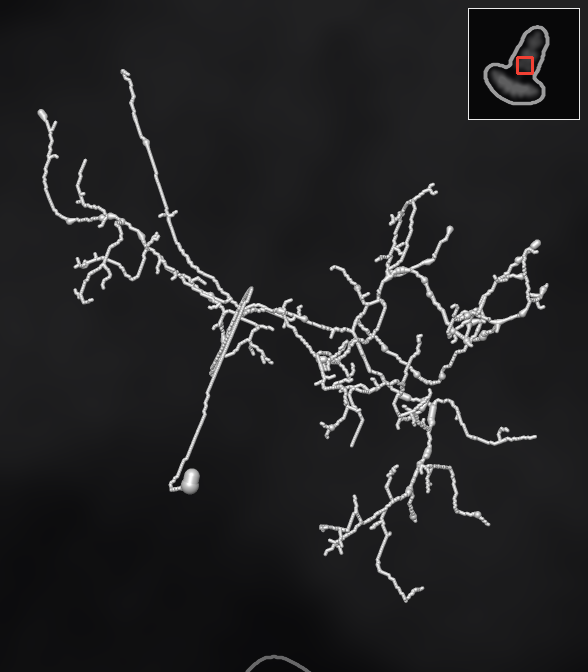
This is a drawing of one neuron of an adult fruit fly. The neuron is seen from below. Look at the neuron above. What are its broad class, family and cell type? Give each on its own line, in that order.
nerve-cord intrinsic neuron
hemilineage 02A
IN02A029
